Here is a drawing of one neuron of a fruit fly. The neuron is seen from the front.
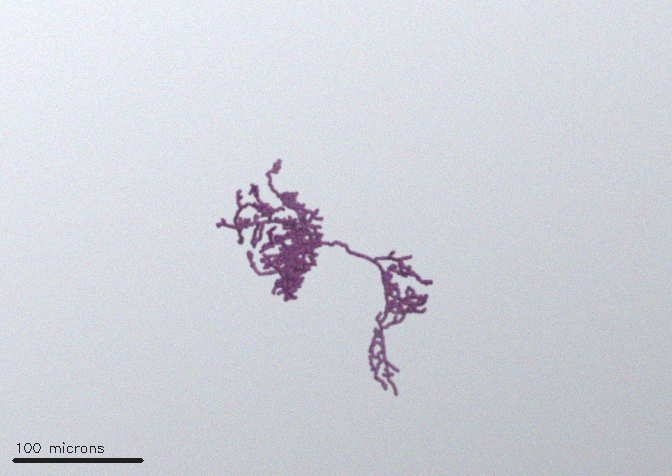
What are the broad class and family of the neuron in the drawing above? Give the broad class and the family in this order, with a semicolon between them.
central-brain intrinsic neuron; hemilineage DM5_central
